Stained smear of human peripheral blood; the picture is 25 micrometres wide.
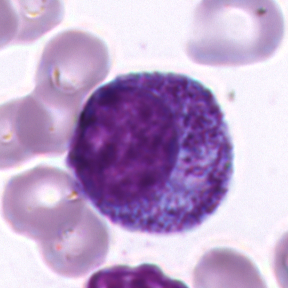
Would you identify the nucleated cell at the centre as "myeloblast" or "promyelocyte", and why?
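Promyelocyte. Outline round and smooth; about 15 micrometres across. Nucleus takes up more than half of cell. Cytoplasm forms crescent along right side, with paler bluish zone next to lower right edge of nucleus.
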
